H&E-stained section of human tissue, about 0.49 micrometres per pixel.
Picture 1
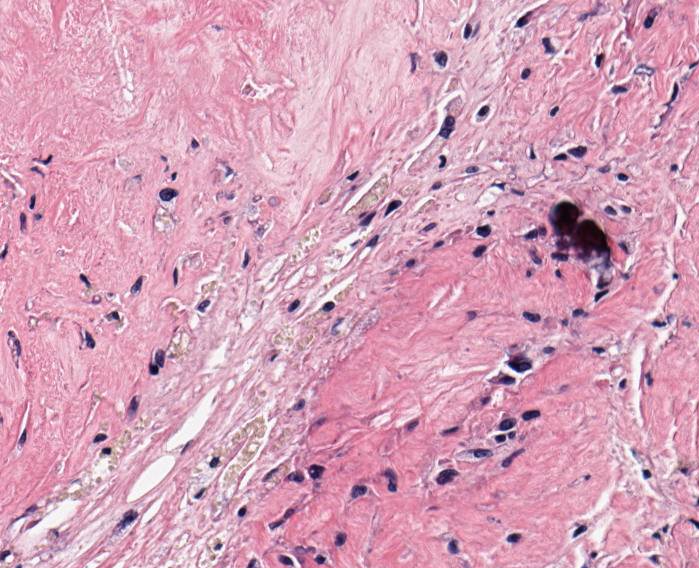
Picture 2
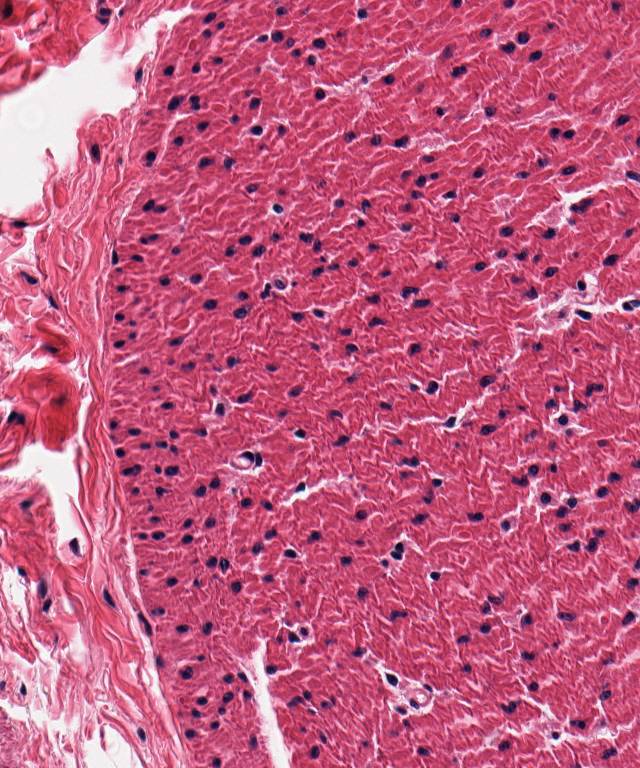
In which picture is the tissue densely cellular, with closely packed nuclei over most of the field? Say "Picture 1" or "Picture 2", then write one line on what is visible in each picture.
Picture 2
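Picture 1: Most of the field is dense pink collagenous stroma with few cells.
Picture 2: A dense, uniform sheet of pink-staining cells fills most of the field, from the left third to the right edge.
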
